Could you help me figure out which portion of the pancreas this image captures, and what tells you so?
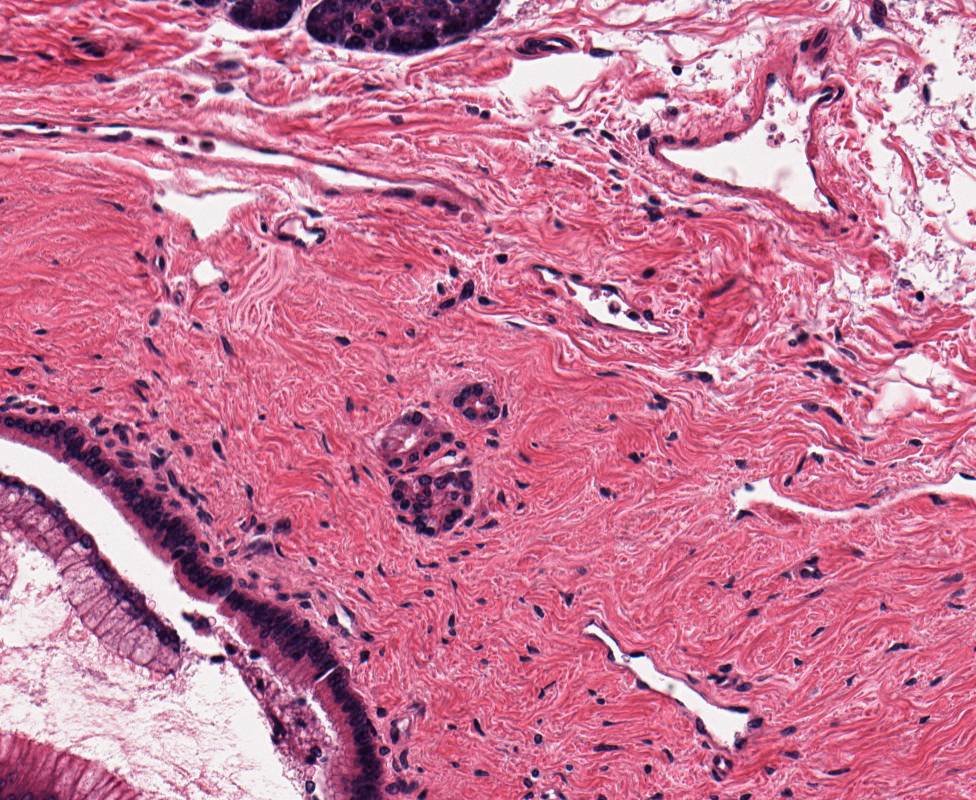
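Excretory duct. At the lower left, a lumen with pale, wispy contents is lined by a single layer of tall columnar cells. Most of the field is dense pink collagenous stroma in wavy bundles, with scattered spindle-shaped nuclei.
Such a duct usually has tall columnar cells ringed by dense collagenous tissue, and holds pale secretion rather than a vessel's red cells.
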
